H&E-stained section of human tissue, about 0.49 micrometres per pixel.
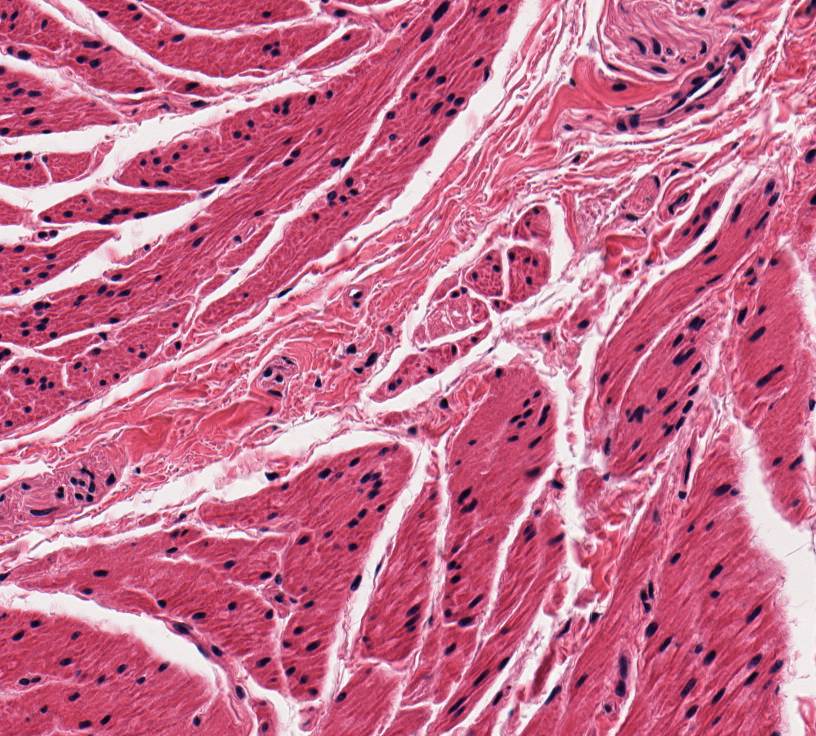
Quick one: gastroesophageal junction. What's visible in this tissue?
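Bundled muscle fibres run in several different directions across the field. Fibre cytoplasm: deep pink. Nuclei dark, oval, inside the fibres, not along their edges. Diagonal band through the middle, lower left to upper right: loose, paler pink, wavy connective tissue.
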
